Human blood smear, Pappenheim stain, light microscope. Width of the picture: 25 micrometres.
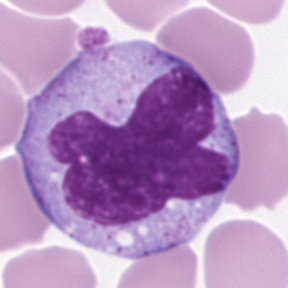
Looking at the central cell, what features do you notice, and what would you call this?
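Irregular and folded, the nucleus shows several blunt lobe-like bulges and indentations. An abundant rim of pale bluish-grey cytoplasm surrounds it, with fine pinkish-purple granules scattered throughout. A few small clear vacuoles lie in the lower part of the cytoplasm. The cell is a monocyte.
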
